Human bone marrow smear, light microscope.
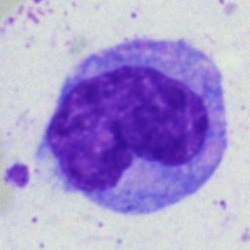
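Monocyte, the central cell in this stained human bone marrow smear under the light microscope. Notice its roughly round outline. The nucleus is folded, with a deep indentation on its lower side. The cytoplasm is pale grey-blue, and you will see no prominent coarse granules in it.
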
